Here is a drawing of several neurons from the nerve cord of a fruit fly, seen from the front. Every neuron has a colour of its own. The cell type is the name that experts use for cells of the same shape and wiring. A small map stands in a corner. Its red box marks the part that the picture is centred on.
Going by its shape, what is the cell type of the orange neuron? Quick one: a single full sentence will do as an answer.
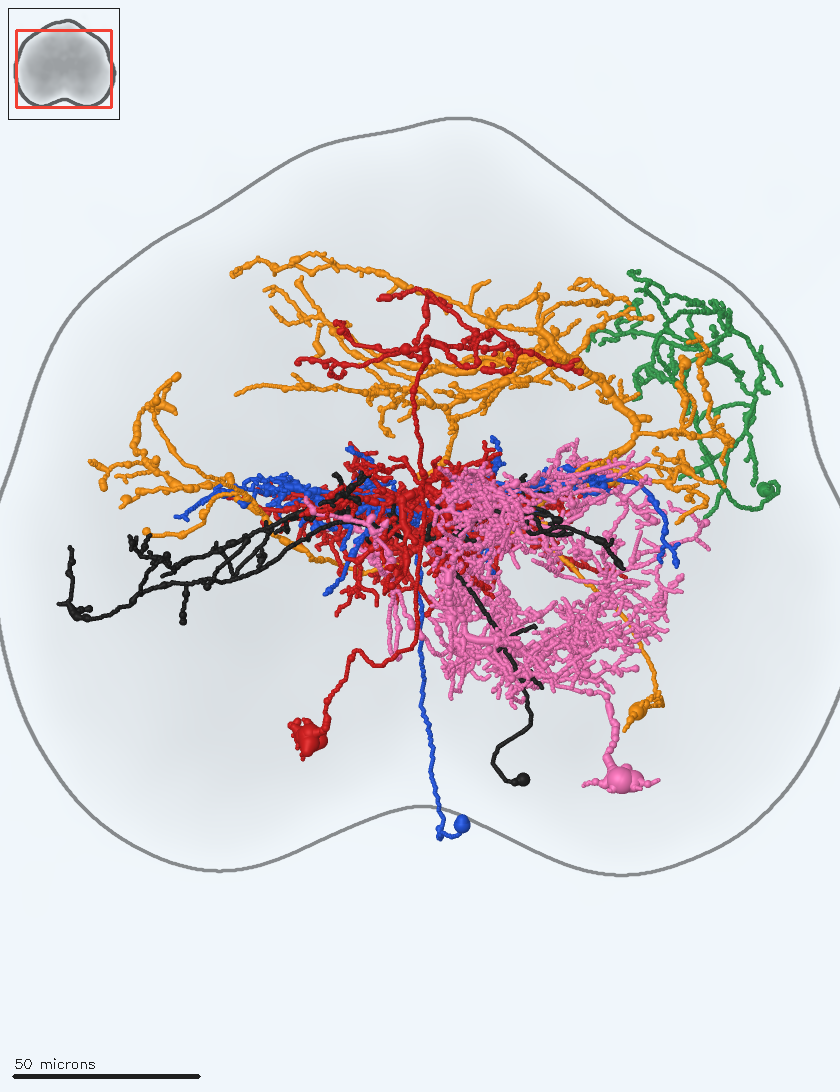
Within the cell type IN08B035 sits this neuron.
